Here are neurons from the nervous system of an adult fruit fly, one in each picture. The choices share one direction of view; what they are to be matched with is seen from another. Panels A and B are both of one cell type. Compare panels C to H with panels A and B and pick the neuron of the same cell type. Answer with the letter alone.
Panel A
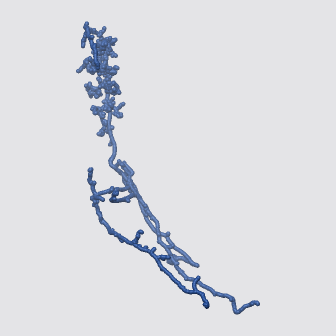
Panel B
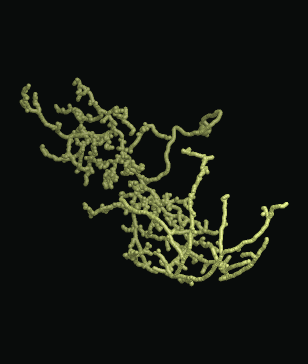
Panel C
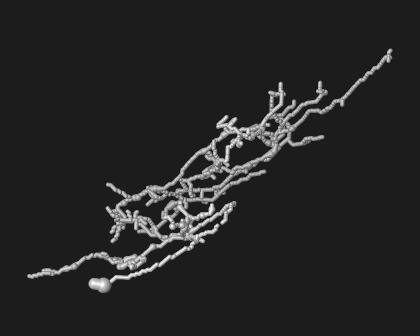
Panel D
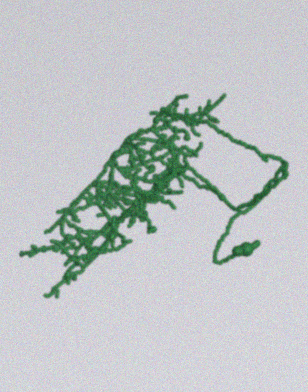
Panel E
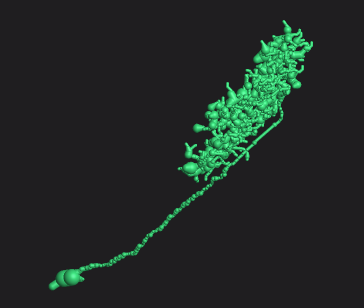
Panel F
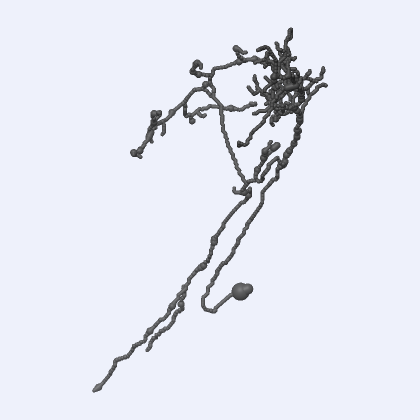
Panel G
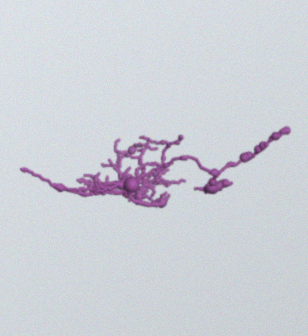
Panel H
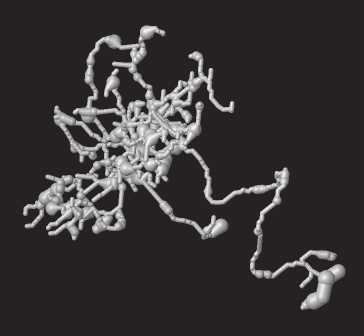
F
